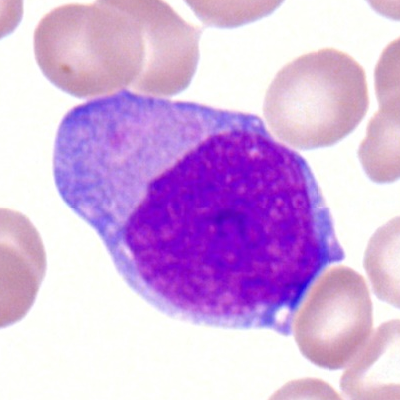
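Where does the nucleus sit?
Off-centre, toward the lower right of the cell.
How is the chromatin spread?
Finely and evenly, not clumped into coarse dark blocks.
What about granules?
Only a few faint pinkish ones are scattered in the cytoplasm.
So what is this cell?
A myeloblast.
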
